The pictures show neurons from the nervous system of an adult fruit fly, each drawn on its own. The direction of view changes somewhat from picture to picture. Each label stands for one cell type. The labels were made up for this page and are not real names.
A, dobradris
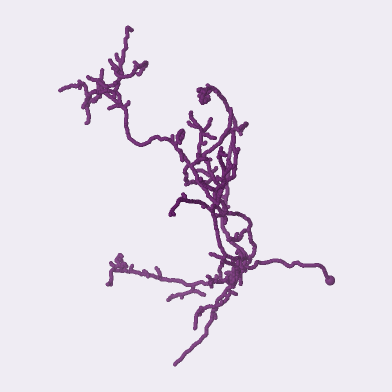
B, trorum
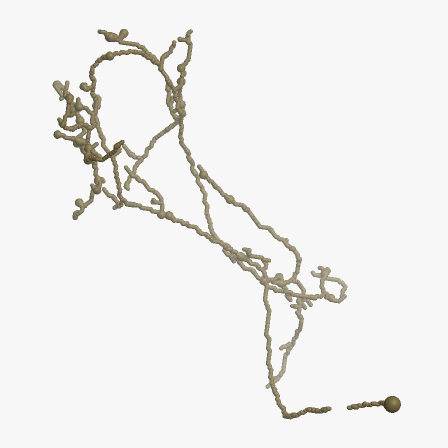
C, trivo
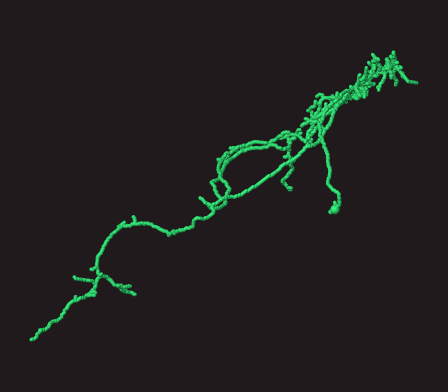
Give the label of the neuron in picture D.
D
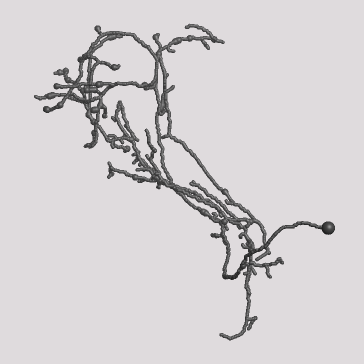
trorum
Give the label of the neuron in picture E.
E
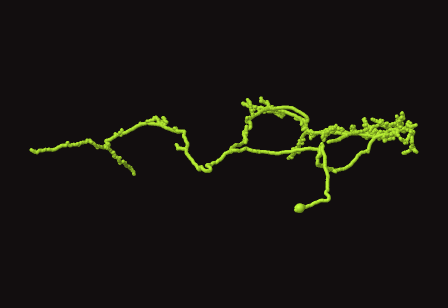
trivo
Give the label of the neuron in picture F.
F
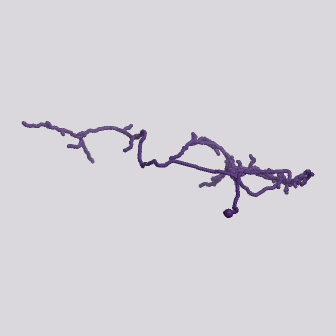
trivo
